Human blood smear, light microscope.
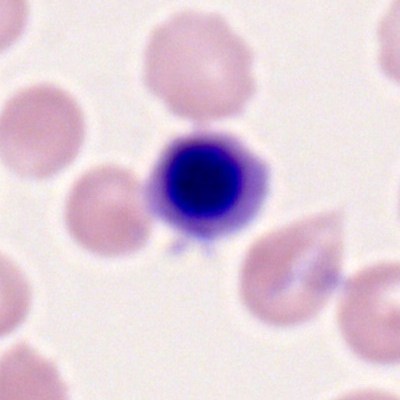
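Erythroblast, the cell in the middle of this stained blood smear. Its chromatin looks very dark and dense, and I can't make out any internal pattern. I don't see a nucleolus in the nucleus, nor any granules in the cytoplasm. The picture itself is slightly blurred.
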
